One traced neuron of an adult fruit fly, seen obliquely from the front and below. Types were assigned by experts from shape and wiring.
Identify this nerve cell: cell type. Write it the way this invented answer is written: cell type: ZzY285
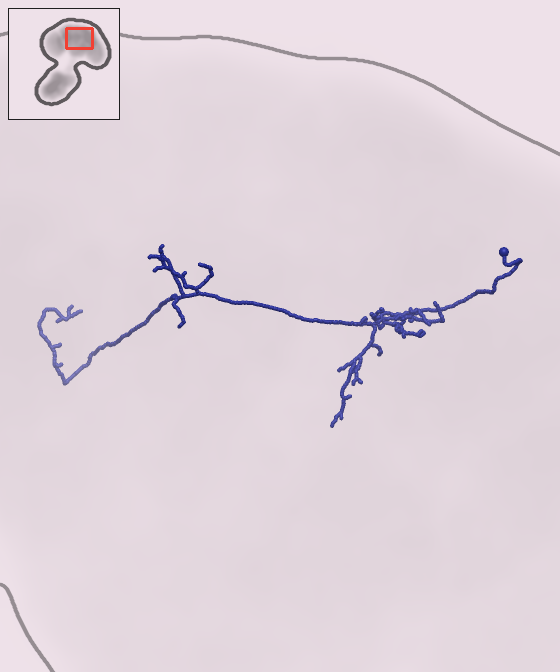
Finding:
cell type: LAL093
